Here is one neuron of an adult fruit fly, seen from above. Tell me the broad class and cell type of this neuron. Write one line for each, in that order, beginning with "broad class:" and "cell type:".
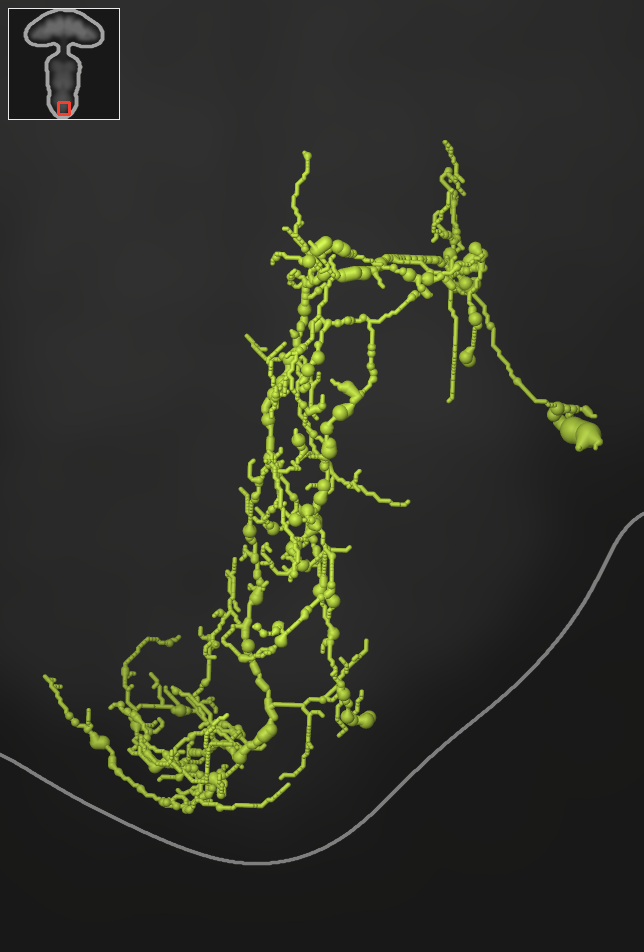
broad class: nerve-cord intrinsic neuron
cell type: INXXX386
